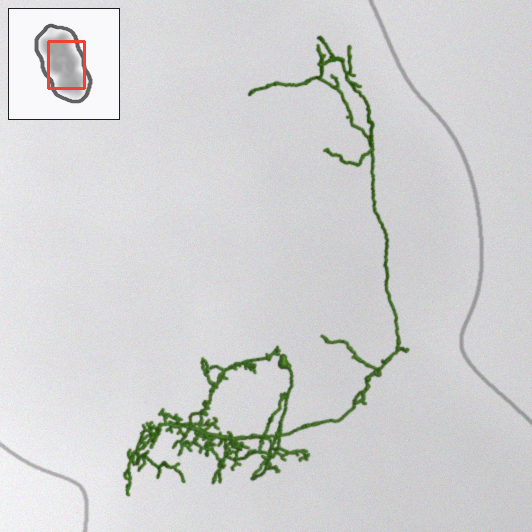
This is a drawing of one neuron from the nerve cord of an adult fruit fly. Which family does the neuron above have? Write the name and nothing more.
hemilineage 19B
